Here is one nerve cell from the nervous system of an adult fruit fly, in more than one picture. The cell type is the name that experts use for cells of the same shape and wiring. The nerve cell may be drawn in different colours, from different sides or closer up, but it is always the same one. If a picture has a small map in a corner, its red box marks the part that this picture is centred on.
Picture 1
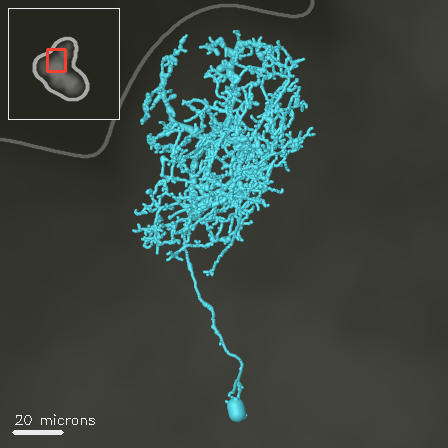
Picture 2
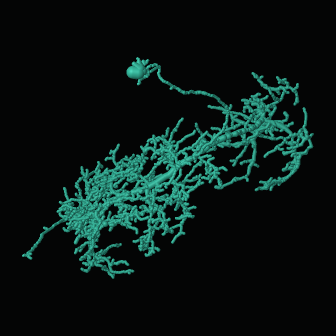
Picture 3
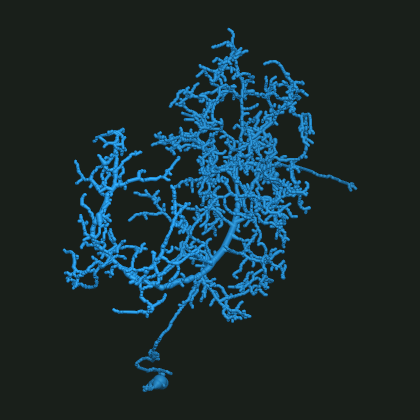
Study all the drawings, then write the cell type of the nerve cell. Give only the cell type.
IN13B006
